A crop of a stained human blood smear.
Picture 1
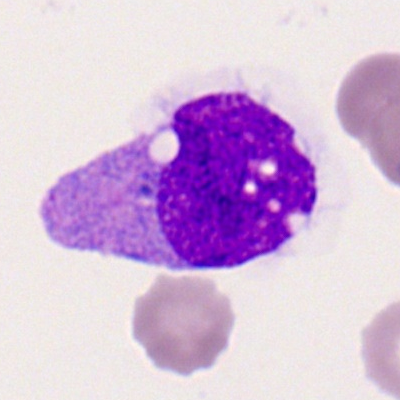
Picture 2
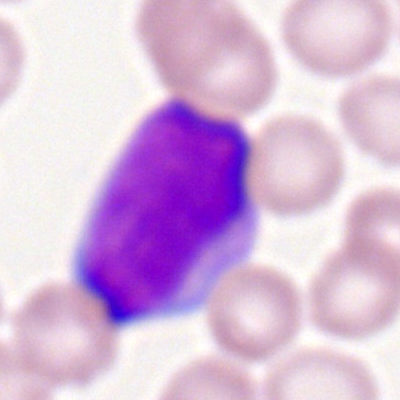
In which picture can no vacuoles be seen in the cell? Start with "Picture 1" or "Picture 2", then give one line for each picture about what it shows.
Picture 2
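In picture 1: A round clear vacuole sits at the upper left edge of the nucleus, where it meets the cytoplasm.
In picture 2: No vacuoles are visible in the cytoplasm.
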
